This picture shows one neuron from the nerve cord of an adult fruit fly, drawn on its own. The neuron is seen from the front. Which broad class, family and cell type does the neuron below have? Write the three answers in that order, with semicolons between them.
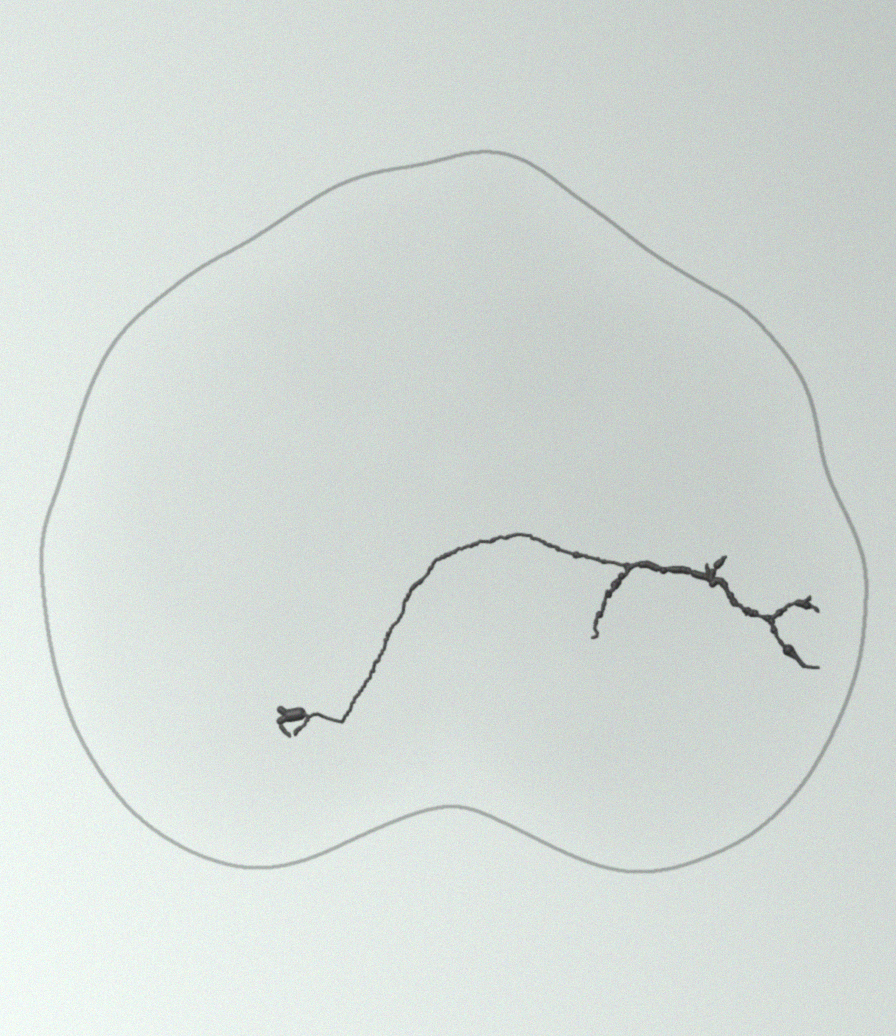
nerve-cord intrinsic neuron; hemilineage 12B; IN12B092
